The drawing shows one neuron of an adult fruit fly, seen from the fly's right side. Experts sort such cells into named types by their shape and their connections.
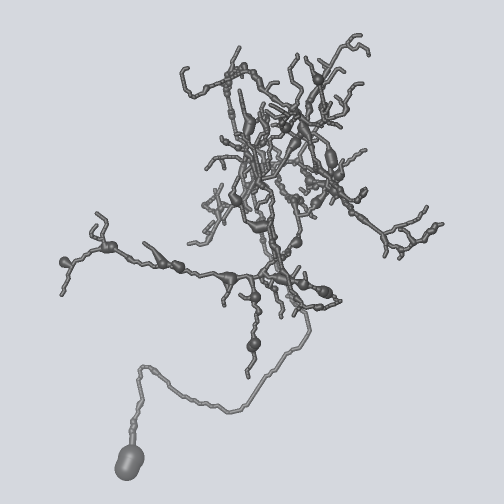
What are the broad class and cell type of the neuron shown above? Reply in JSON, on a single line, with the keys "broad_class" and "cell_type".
{"broad_class": "nerve-cord intrinsic neuron", "cell_type": "INXXX448"}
